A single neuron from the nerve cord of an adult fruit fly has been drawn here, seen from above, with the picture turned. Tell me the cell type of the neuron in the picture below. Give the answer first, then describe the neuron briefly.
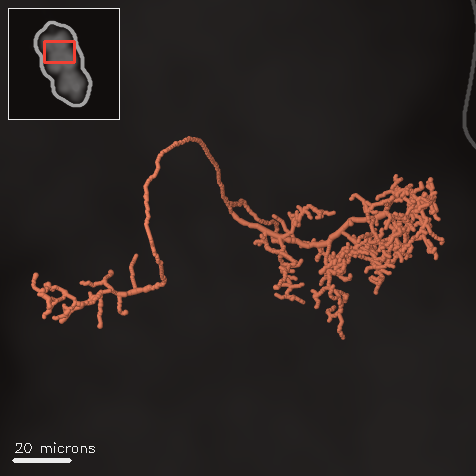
The cell type is IN06B067. Its broad class is nerve-cord intrinsic neuron. By the scale bar it is about 150 microns wide in this view. Dozens of branch ends can be seen.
